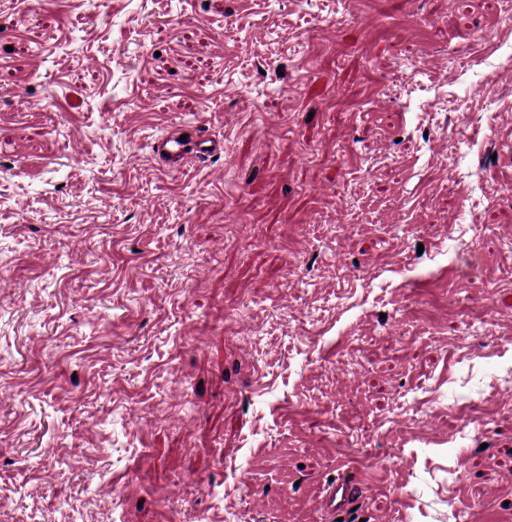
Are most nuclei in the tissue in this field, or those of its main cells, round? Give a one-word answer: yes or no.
No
